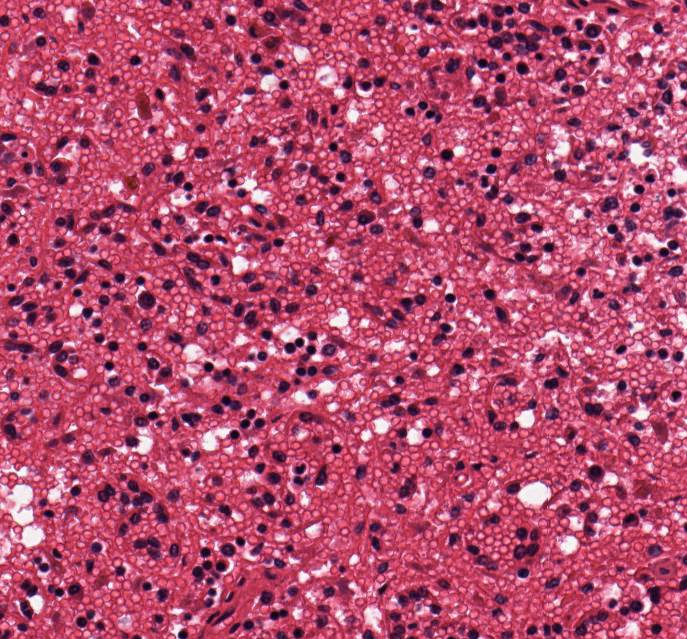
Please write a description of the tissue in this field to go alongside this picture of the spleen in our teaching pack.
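Red blood cells, densely packed, fill the field; no organised units appear. Small cells with round, darkly stained nuclei are scattered singly and in small groups. Most nuclei look dense, dark purple and round, with little cytoplasm visible. I find no epithelium, glands or tubules.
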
